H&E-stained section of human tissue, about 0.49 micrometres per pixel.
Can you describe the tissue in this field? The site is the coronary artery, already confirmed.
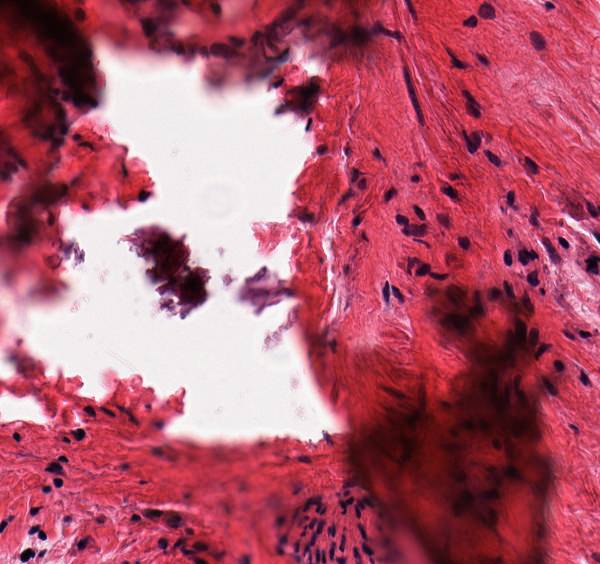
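Dense pink tissue occupies the right half of the field and a strip along the bottom left. Cells in the right-hand tissue have elongated, spindle-shaped, dark-staining nuclei. No glands or epithelial lining are present anywhere in the field, and no fat cells are seen.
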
